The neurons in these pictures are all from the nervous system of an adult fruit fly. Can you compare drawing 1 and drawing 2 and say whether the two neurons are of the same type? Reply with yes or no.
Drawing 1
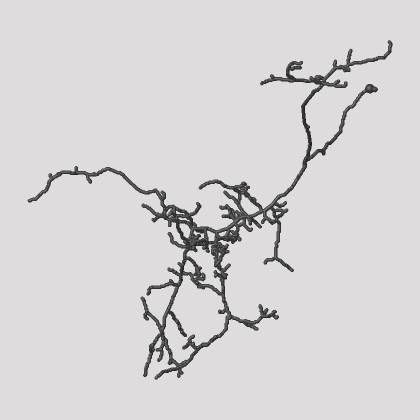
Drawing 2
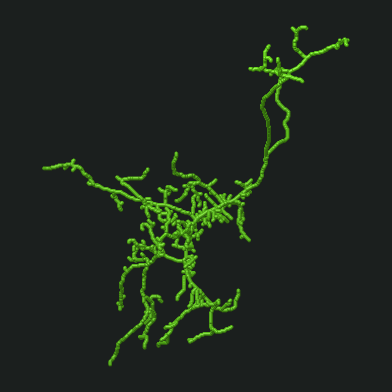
yes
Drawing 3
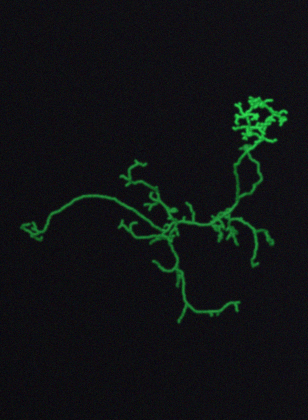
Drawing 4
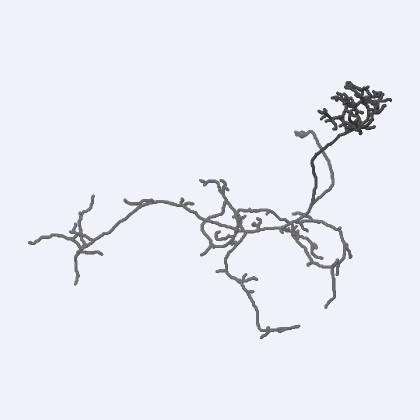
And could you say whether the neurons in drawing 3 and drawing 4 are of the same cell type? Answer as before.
yes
